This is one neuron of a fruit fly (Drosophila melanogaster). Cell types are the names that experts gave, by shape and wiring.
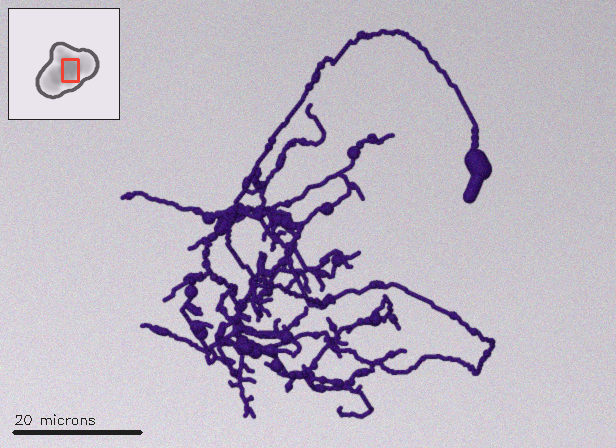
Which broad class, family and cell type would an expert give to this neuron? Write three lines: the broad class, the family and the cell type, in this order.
central-brain intrinsic neuron
hemilineage AOTUv1_ventral
PS033_b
